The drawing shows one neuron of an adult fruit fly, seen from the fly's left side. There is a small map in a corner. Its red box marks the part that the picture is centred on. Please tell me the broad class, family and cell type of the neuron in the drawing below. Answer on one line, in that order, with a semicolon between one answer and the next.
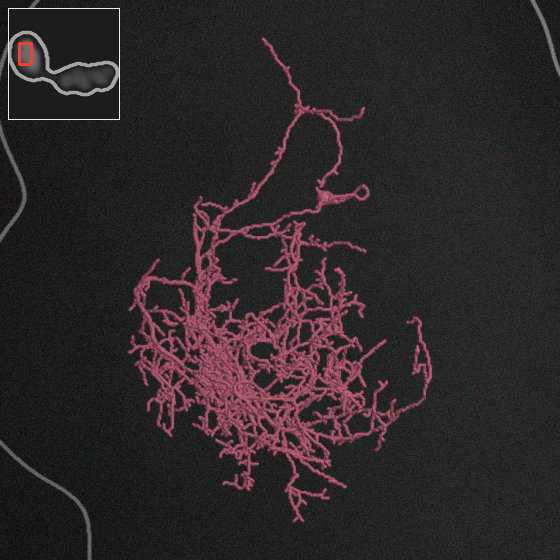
central-brain intrinsic neuron; hemilineage VLPl2_medial; AVLP437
